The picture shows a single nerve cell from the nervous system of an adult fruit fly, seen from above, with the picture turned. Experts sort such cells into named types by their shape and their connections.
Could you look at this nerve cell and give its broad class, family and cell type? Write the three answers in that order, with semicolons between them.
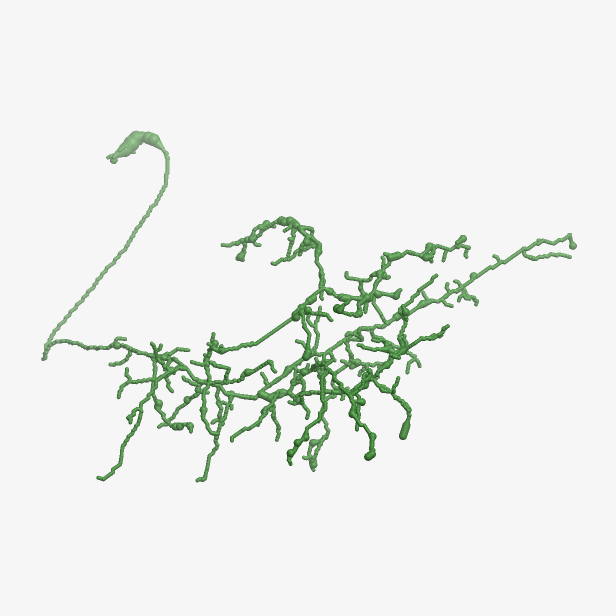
nerve-cord intrinsic neuron; hemilineage 16B; IN16B092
